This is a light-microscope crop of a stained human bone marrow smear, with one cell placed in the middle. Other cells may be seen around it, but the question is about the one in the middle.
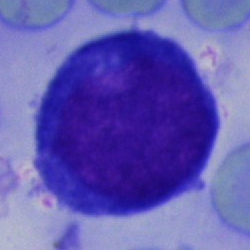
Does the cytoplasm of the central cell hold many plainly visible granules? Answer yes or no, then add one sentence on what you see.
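No. No granules are seen in the cytoplasm.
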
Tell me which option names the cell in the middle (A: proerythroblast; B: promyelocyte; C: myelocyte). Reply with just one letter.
A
